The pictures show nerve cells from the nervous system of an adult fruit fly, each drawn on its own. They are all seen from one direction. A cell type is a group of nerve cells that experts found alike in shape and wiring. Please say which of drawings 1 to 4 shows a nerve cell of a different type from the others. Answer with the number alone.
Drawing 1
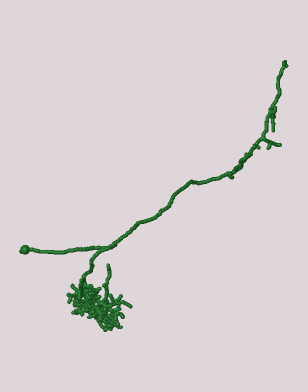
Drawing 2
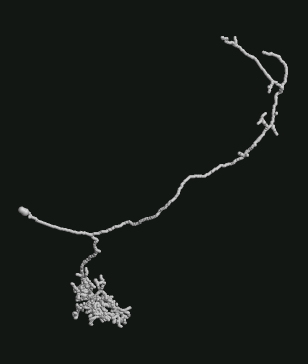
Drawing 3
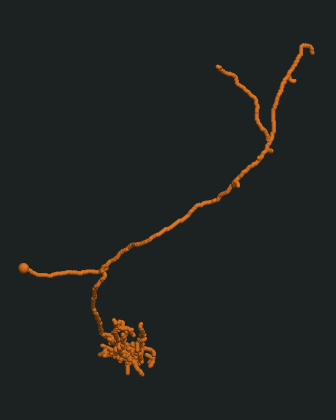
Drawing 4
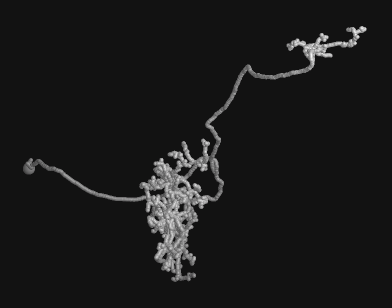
4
